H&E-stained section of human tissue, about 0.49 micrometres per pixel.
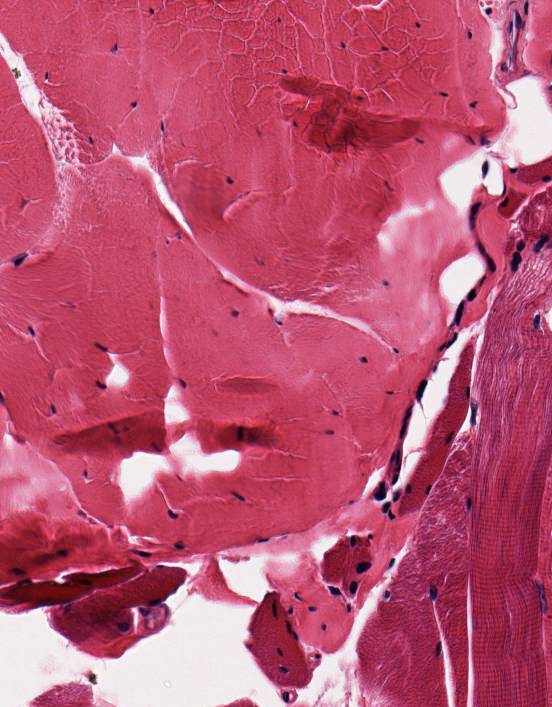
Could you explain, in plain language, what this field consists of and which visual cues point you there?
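Skeletal muscle makes up this field. The lengthwise fibres at the right carry fine cross-striations running across them, and the small, dark nuclei sit at the fibre edges rather than in the centres.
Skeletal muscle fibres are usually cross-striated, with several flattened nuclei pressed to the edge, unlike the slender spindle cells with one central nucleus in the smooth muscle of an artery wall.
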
